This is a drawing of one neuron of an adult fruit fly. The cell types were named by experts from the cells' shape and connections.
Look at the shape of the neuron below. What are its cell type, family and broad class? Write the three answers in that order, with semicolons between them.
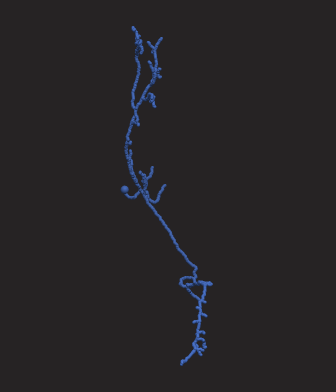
CB1997; hemilineage DM6_posterior; central-brain intrinsic neuron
